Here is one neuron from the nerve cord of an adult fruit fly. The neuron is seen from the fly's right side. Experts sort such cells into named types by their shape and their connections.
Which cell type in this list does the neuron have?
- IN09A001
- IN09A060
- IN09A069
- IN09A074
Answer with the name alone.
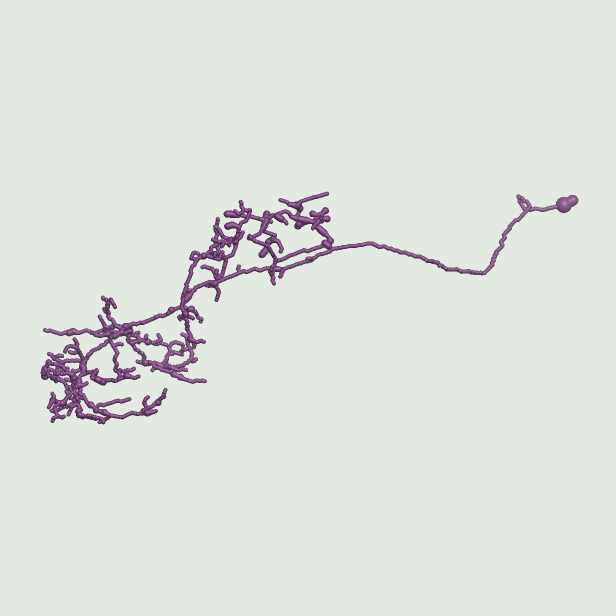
IN09A074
